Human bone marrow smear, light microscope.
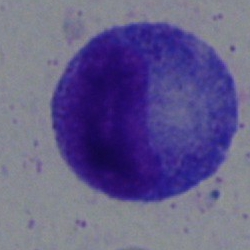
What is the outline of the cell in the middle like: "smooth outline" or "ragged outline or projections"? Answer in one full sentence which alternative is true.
The cell is bounded by a smooth edge without blebs or tags.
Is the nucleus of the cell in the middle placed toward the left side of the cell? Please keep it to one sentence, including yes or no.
Yes, the nucleus is found toward the left, whether upper, middle or lower.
